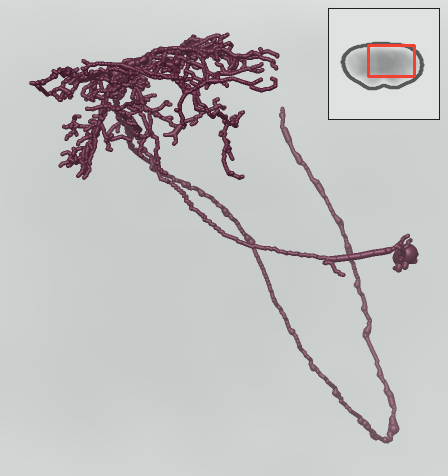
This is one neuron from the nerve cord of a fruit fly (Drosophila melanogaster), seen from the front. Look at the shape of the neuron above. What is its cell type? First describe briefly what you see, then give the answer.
The picture shows dozens of branch ends. In this view it is about as wide as it is tall. Its broad class is motor neuron of the nerve cord. Its cell type is MNhl87.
